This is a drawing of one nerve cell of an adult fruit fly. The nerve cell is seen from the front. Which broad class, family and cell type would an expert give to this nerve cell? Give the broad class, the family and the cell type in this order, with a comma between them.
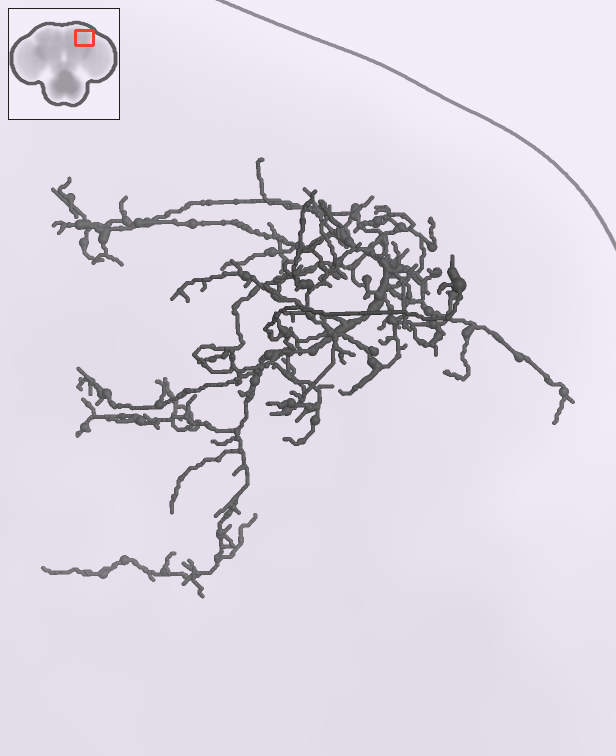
central-brain intrinsic neuron, hemilineage SLPad1_anterior, SLP122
